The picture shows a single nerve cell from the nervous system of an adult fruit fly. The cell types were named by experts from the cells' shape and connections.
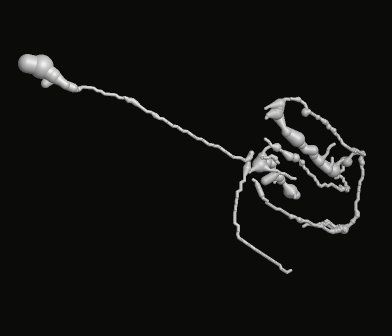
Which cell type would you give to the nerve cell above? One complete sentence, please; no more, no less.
The nerve cell here is of the cell type Lai.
